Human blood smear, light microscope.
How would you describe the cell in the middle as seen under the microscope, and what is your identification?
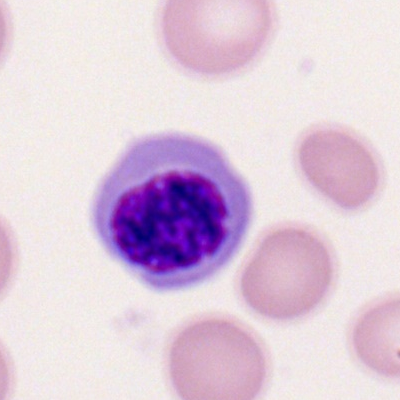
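Look first at the outline: it is roughly round. Now notice the chromatin, dark purple and coarsely clumped. Around it the cytoplasm is pale blue, and you can see that its rim is widest above the nucleus. So what we have here is an erythroblast.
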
